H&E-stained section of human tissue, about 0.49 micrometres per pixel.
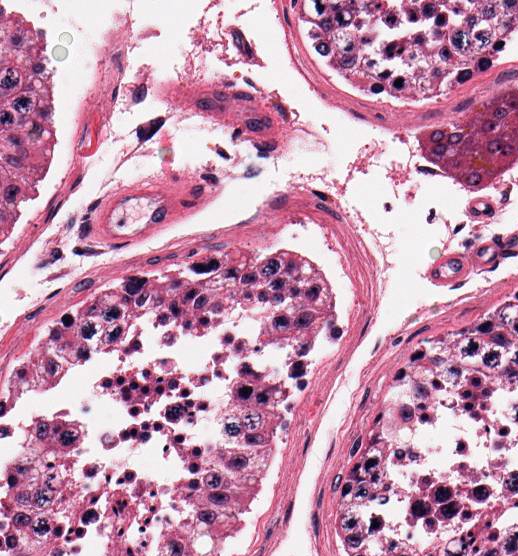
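Testis: the tubules hold many rounded cells with dark, coarsely clumped chromatin, mixed with smaller cells whose round nuclei are very dark and compact. They lie loosely, with many detached cells scattered in open spaces. The interstitial spaces are mostly empty white, with wispy pink strands, scattered spindle cells and no fat cells.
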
